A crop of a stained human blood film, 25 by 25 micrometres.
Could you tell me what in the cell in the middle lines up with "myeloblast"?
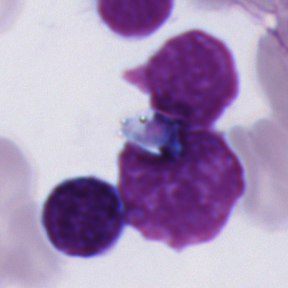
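Start with the chromatin: it looks finely mottled, without coarse dark clumps, and that goes with a myeloblast.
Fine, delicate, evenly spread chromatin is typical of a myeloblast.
Little or no cytoplasm can be told apart from the purple nuclear mass, which goes with the name as well.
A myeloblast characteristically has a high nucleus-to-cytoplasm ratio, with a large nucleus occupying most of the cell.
Also in view are an outline that is irregular and bumpy rather than smooth and round, and a small pale pointed tag jutting from the upper left edge of the cell.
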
